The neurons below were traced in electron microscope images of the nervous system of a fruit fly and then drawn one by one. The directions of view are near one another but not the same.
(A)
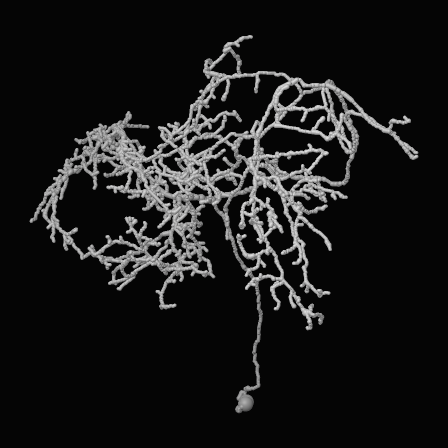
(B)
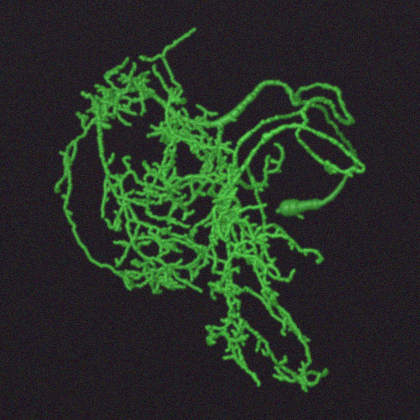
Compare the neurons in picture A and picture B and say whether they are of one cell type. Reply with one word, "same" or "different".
same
